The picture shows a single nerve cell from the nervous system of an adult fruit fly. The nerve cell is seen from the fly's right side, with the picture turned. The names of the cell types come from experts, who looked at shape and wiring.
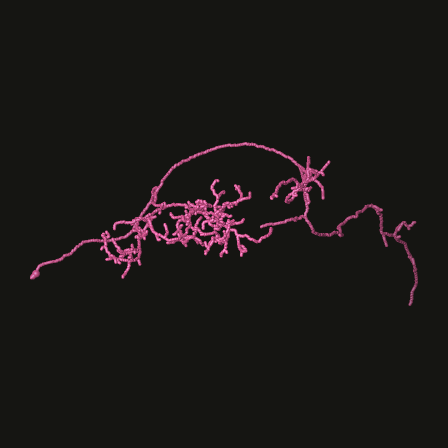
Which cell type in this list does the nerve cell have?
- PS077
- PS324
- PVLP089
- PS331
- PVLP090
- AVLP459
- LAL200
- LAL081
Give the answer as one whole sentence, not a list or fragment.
This nerve cell is a cell of type AVLP459.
